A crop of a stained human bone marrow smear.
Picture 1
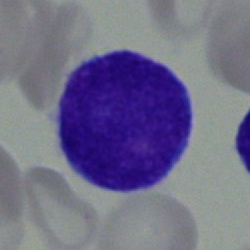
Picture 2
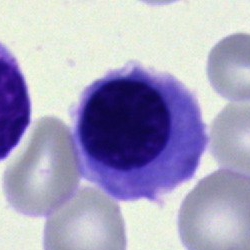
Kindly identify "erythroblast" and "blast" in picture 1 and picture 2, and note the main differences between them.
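You're looking at a blast in picture 1 and an erythroblast in picture 2. In picture 1, the roughly round cell is almost entirely nucleus.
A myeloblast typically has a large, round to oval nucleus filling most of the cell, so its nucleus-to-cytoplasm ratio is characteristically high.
Its chromatin stains a deep blue-purple throughout, with a fine, stippled texture and no coarse clumps. You won't find granules or vacuoles anywhere in it. Now picture 2: the erythroblast is roughly round as well, but its border is irregular and slightly ruffled. Its nucleus fills most of the cell yet leaves a moderate rim of medium blue-purple cytoplasm, widest toward the lower right, with no distinct granules. The chromatin there is dark and densely stained throughout.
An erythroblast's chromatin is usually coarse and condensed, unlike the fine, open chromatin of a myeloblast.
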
